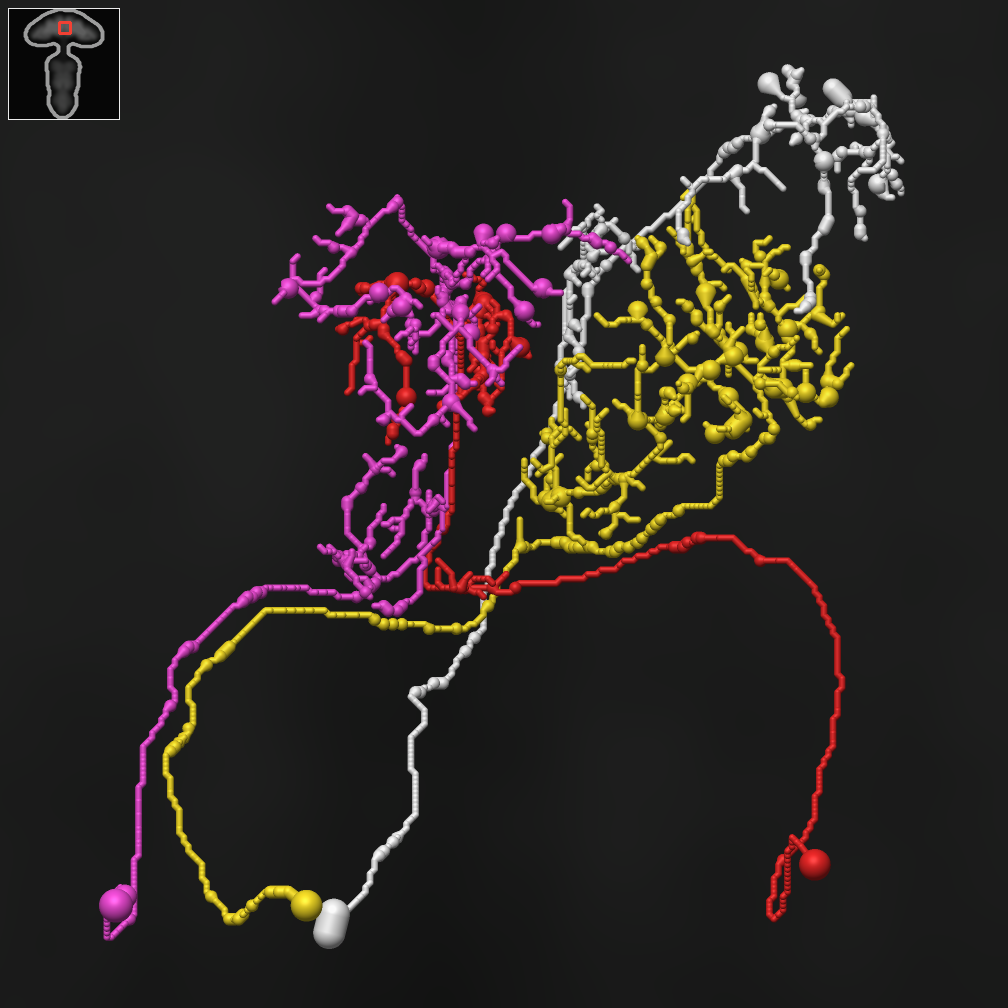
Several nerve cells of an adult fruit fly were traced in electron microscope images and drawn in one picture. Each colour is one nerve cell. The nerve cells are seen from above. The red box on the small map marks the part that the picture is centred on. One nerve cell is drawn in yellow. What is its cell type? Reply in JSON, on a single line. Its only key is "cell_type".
{"cell_type": "vDeltaE"}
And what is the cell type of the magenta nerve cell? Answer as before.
{"cell_type": "vDeltaC"}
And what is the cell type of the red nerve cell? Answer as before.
{"cell_type": "vDeltaK"}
